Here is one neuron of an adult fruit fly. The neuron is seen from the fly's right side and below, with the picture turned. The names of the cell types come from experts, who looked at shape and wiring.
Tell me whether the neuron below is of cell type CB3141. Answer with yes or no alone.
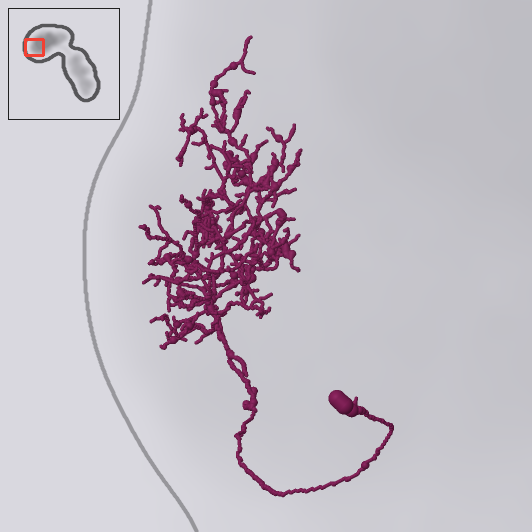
no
